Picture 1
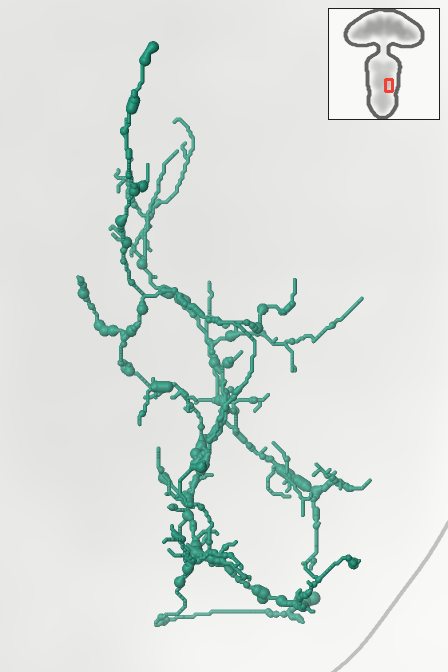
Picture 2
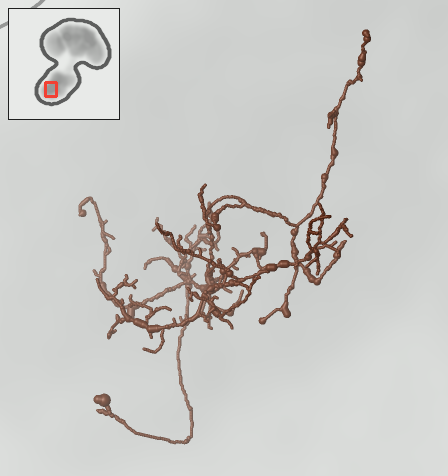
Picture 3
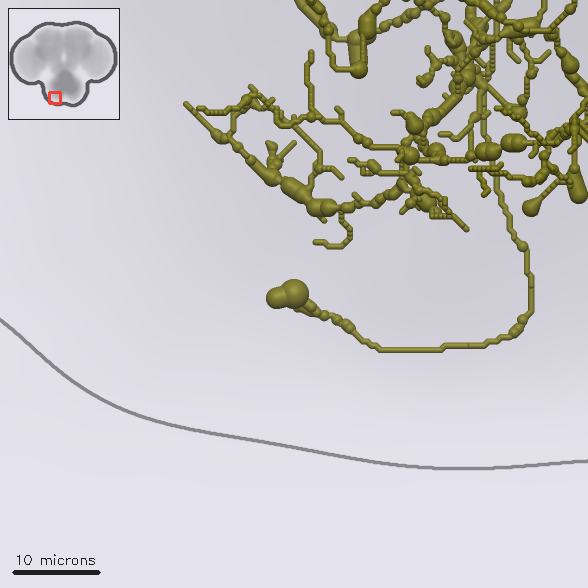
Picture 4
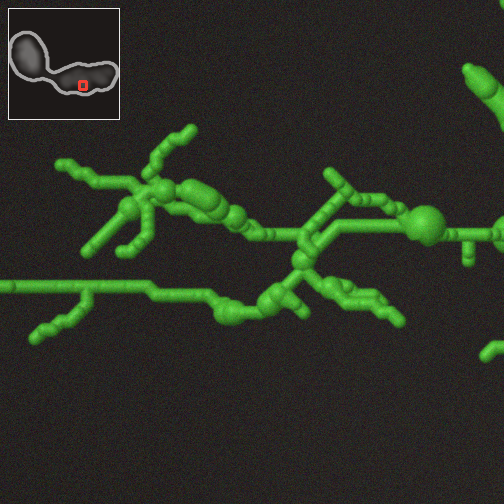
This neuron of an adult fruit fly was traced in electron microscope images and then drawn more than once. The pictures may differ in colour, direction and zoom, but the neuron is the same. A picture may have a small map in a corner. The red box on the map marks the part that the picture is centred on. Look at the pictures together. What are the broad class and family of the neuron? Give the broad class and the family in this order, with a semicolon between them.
nerve-cord intrinsic neuron; hemilineage 20A.22A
